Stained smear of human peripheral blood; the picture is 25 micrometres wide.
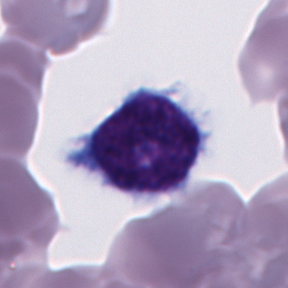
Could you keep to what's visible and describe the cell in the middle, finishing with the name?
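Nucleus: occupies nearly the entire cell, leaving a narrow rim of cytoplasm. Surface: fringed by fine, hair-like projections, most prominent on the left side. Granules: none visible in the cytoplasm. Name: hairy cell.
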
